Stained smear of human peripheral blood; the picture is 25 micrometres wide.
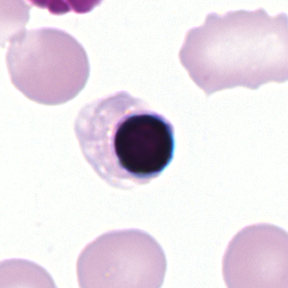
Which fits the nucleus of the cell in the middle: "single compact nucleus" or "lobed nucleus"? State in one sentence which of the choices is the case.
Within the cell, the nucleus is one undivided, compact round, oval or kidney-shaped mass.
